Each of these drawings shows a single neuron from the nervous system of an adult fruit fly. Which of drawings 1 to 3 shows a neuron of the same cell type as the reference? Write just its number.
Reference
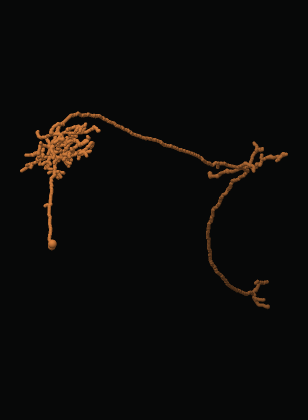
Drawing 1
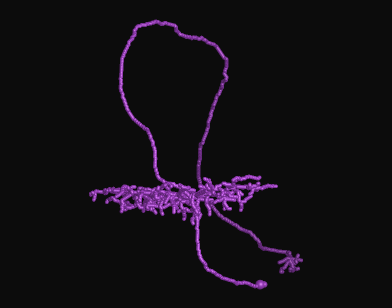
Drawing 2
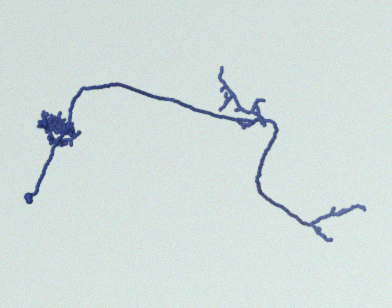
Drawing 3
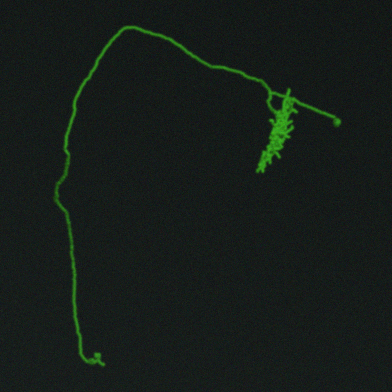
2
